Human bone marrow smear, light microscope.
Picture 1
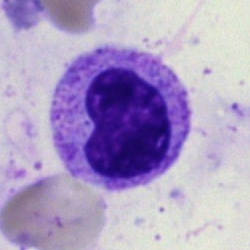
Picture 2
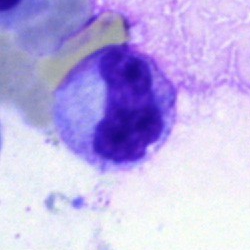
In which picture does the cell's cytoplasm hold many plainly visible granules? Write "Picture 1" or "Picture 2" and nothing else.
Picture 1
